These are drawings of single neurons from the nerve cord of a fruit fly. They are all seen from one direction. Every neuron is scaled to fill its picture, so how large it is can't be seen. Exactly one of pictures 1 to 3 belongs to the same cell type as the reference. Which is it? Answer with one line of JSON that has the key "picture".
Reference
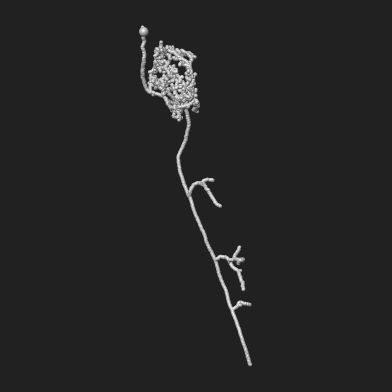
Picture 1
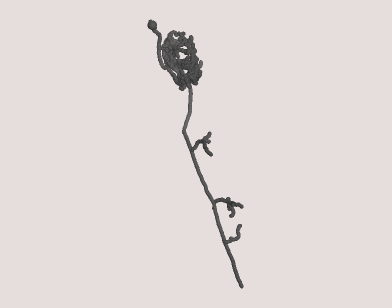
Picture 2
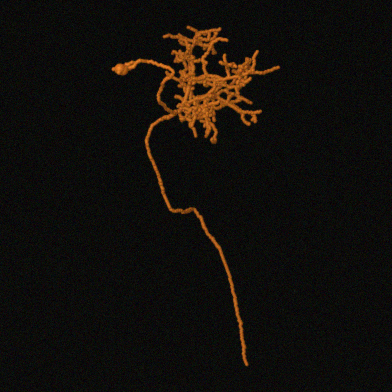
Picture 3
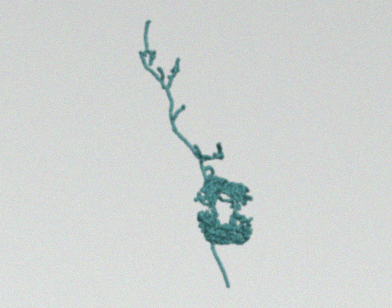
{"picture": 1}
